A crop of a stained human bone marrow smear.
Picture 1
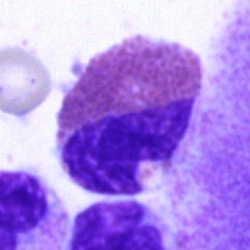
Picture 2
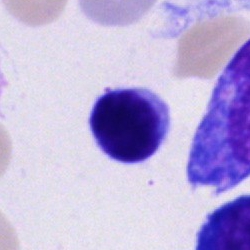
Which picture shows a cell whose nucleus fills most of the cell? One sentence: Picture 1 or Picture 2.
In picture 2, the nucleus fills most of the cell.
